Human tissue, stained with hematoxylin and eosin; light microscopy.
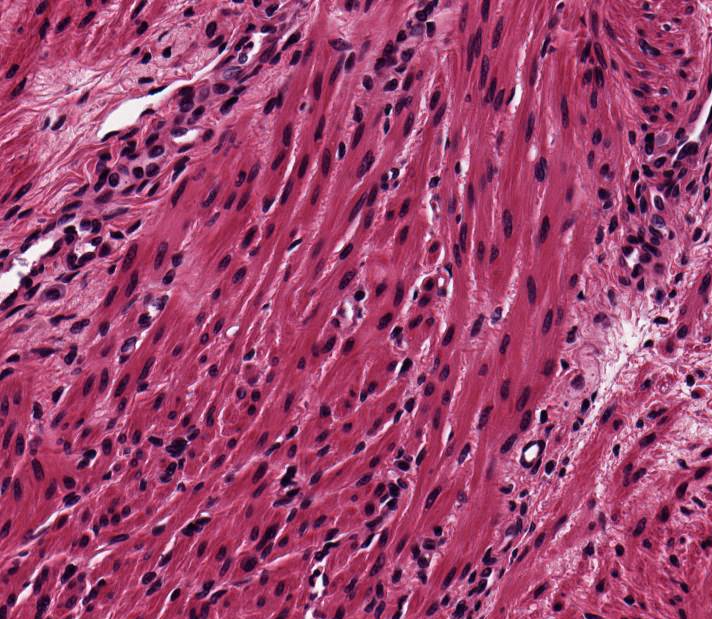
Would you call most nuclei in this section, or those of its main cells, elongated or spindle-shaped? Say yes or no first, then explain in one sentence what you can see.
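Yes. The long axes of the nuclei lie parallel to the direction of the fascicle they sit in.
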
